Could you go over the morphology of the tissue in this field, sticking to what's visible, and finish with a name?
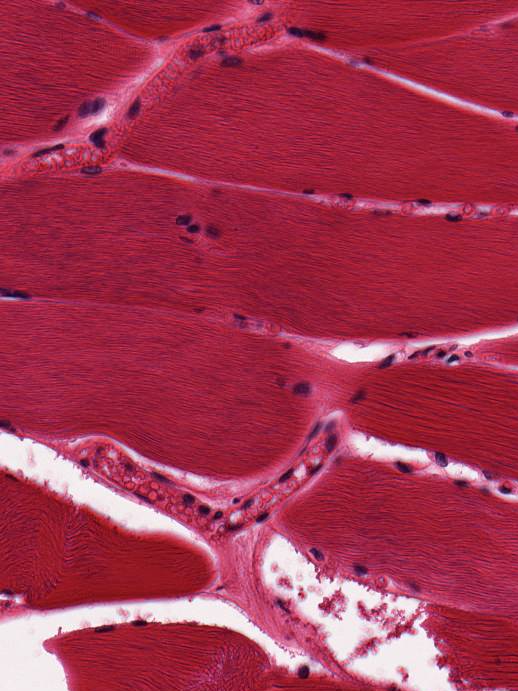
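Dark, elongated nuclei lie at the fibre edges, not centrally. Fine parallel lines run lengthwise in the pink cytoplasm. Capillaries packed with red blood cells lie between fibres at upper left and lower centre. Connective tissue between fibres is scant, forming thin pink strands. This is skeletal muscle.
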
